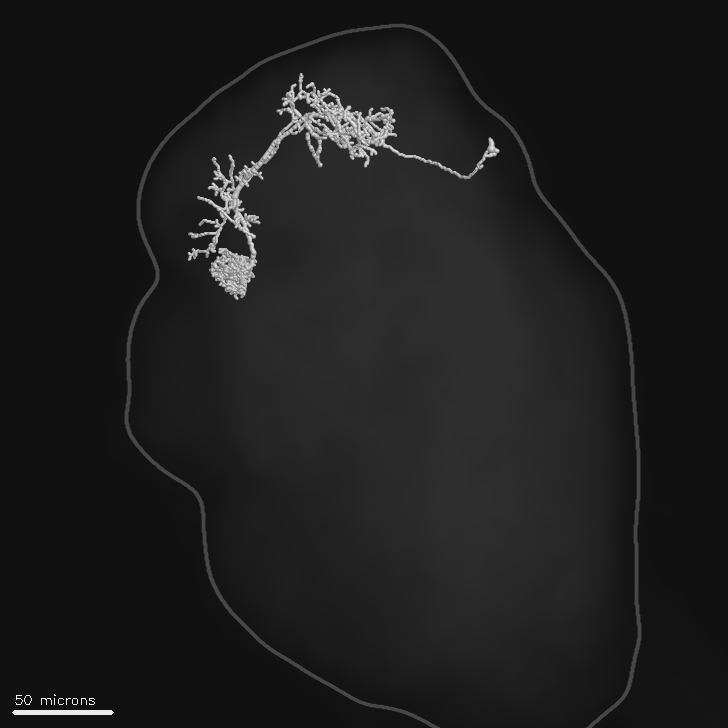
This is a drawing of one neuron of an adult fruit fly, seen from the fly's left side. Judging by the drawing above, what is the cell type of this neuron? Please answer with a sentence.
The cell type is MBON24.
